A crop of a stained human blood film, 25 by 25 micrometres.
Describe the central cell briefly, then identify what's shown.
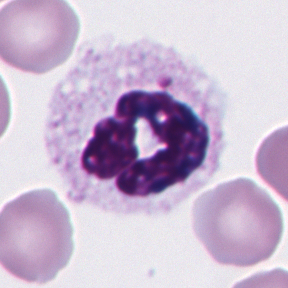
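A roughly round cell with no projections from its surface. Its lobed nucleus curves around a pale central gap to form a nearly closed ring, and fine pink-violet granules fill the cytoplasm. Answer: segmented neutrophil.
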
